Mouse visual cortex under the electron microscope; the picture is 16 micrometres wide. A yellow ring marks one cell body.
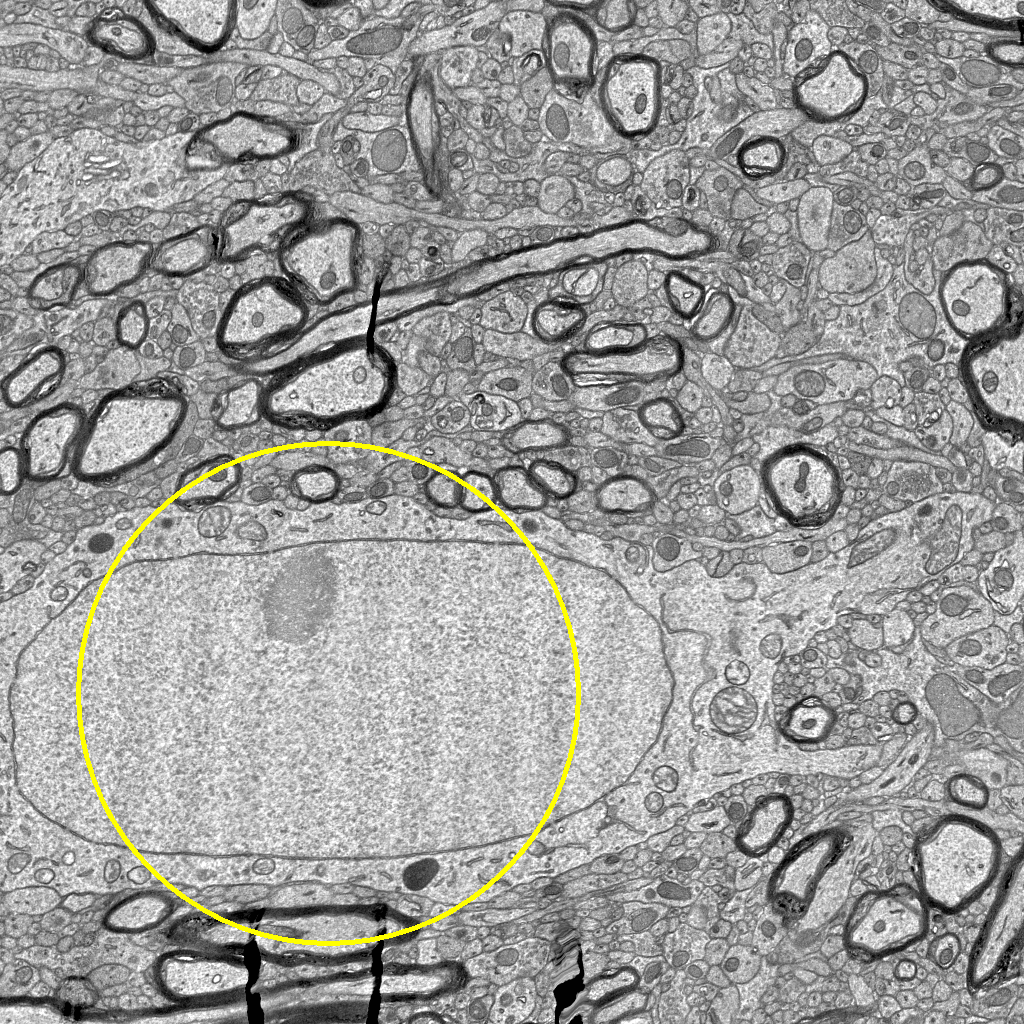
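Excitatory neuron marked in this field. Notice its nucleus, an elongated oval whose long axis runs horizontally and which extends past the ring on both left and right. In the upper left of the nucleus, find a single darker granular patch. Myelinated axons lie close above and below the cell.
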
